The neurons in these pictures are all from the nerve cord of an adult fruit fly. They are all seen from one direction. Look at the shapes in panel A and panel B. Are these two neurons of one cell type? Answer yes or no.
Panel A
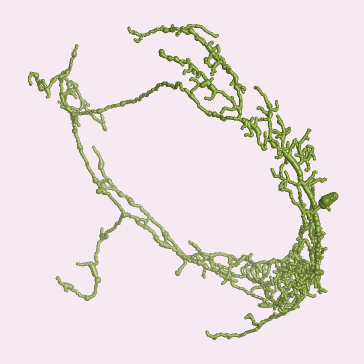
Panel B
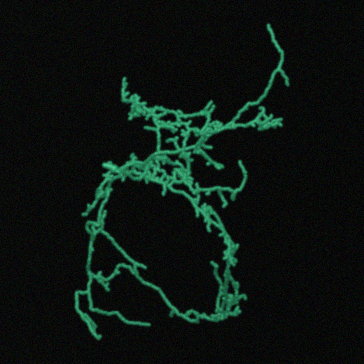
no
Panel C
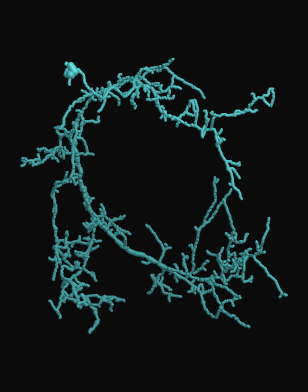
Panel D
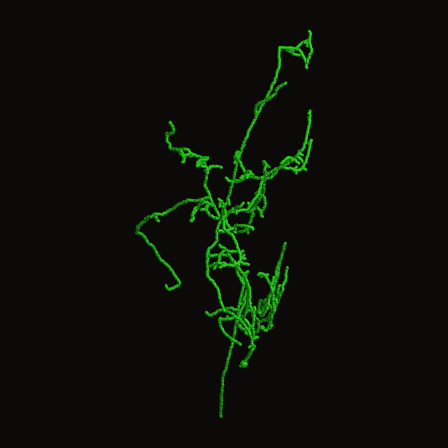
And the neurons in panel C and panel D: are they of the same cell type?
no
